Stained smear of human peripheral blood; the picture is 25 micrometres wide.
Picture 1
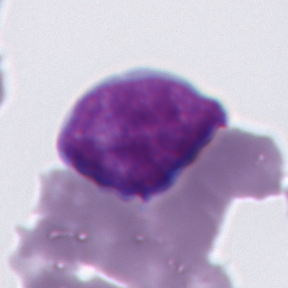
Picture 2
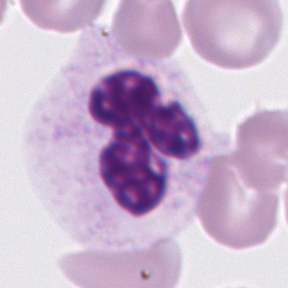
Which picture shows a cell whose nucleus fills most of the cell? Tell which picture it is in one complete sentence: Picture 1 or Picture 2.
Scant cytoplasm is found in the cell of picture 1.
